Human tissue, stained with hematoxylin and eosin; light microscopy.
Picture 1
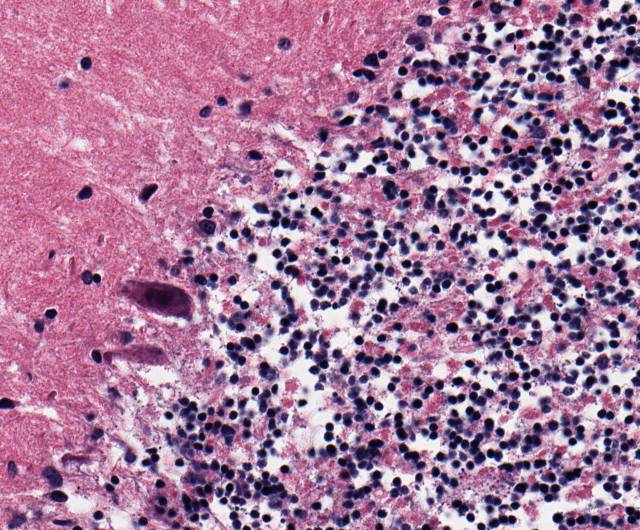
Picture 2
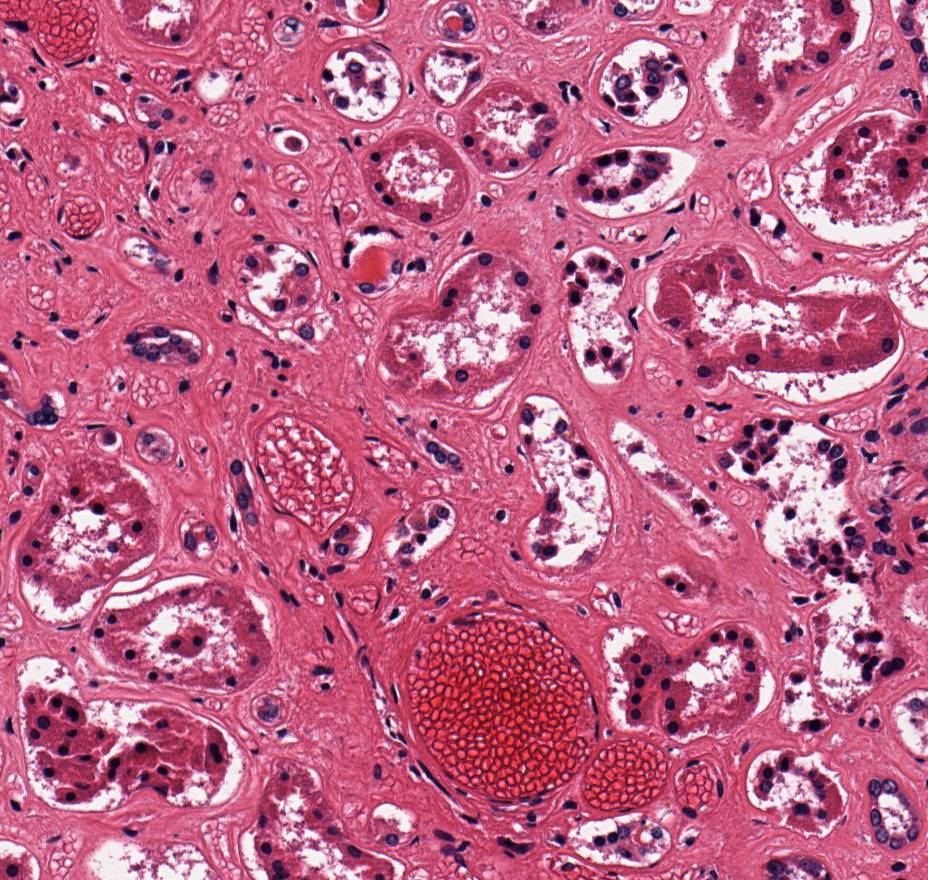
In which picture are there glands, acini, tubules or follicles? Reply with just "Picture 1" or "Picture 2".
Picture 2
